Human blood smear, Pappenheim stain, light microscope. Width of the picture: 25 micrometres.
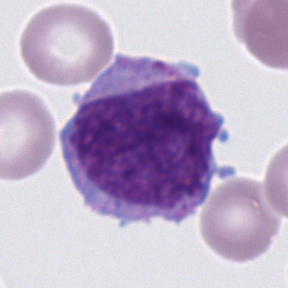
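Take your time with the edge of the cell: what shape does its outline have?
It is irregular and knobbly rather than smoothly round, with small pale blue blebs sticking out, most plainly on the right side.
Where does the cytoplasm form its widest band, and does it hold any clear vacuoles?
The widest band lies above the nucleus, at the top of the cell, and no clear vacuoles are seen.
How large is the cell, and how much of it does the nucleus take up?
The cell is about 15 micrometres across; its nucleus, about 13 by 11 micrometres, fills about 70% of the cell's area.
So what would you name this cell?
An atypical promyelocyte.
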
